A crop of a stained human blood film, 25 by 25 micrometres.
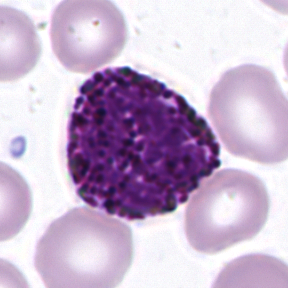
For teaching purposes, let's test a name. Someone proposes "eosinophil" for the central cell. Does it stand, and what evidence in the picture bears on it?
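Not an eosinophil, I think; this reads as a basophil. The telling point is the nucleus: coarse, dark purple-black granules lie over it as well as beside it, so its outline is hidden and can't be traced.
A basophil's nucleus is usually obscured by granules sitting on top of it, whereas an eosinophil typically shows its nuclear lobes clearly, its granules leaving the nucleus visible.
That speaks for basophil and against eosinophil. The granules fill the whole cell, about 14 micrometres across, and crowd most thickly along its edge, with no clear rim of pale, granule-free cytoplasm.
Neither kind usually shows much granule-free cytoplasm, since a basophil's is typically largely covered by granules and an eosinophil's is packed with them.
So that missing rim fits both and doesn't decide between them.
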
